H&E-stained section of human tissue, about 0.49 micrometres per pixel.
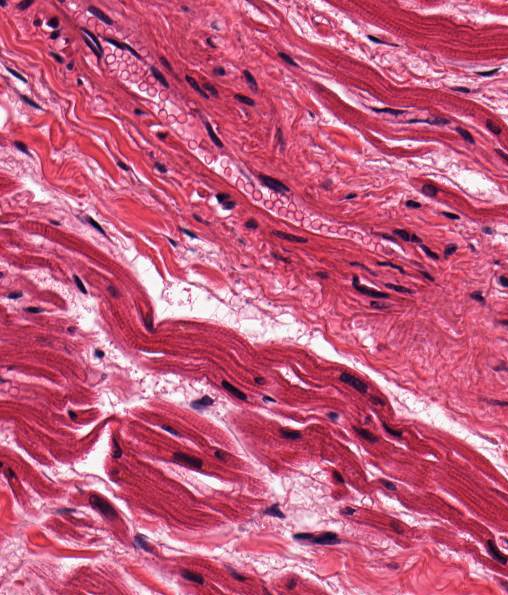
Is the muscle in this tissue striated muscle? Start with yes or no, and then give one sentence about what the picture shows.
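Yes. The muscle fibres show fine regular cross-striations.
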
